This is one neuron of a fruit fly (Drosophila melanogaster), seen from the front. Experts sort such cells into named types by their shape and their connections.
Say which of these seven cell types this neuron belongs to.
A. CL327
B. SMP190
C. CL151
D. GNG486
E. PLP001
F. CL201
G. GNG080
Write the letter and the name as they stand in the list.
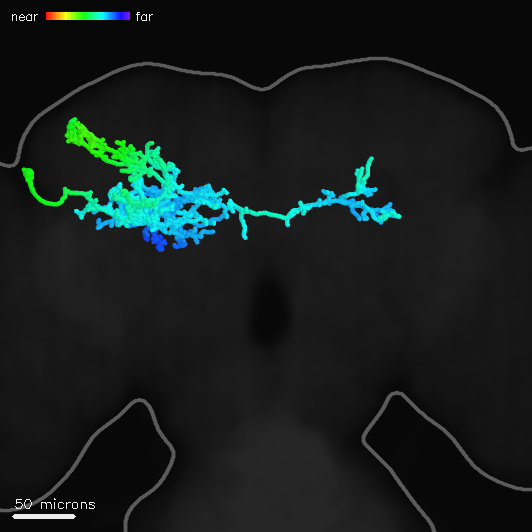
E. PLP001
